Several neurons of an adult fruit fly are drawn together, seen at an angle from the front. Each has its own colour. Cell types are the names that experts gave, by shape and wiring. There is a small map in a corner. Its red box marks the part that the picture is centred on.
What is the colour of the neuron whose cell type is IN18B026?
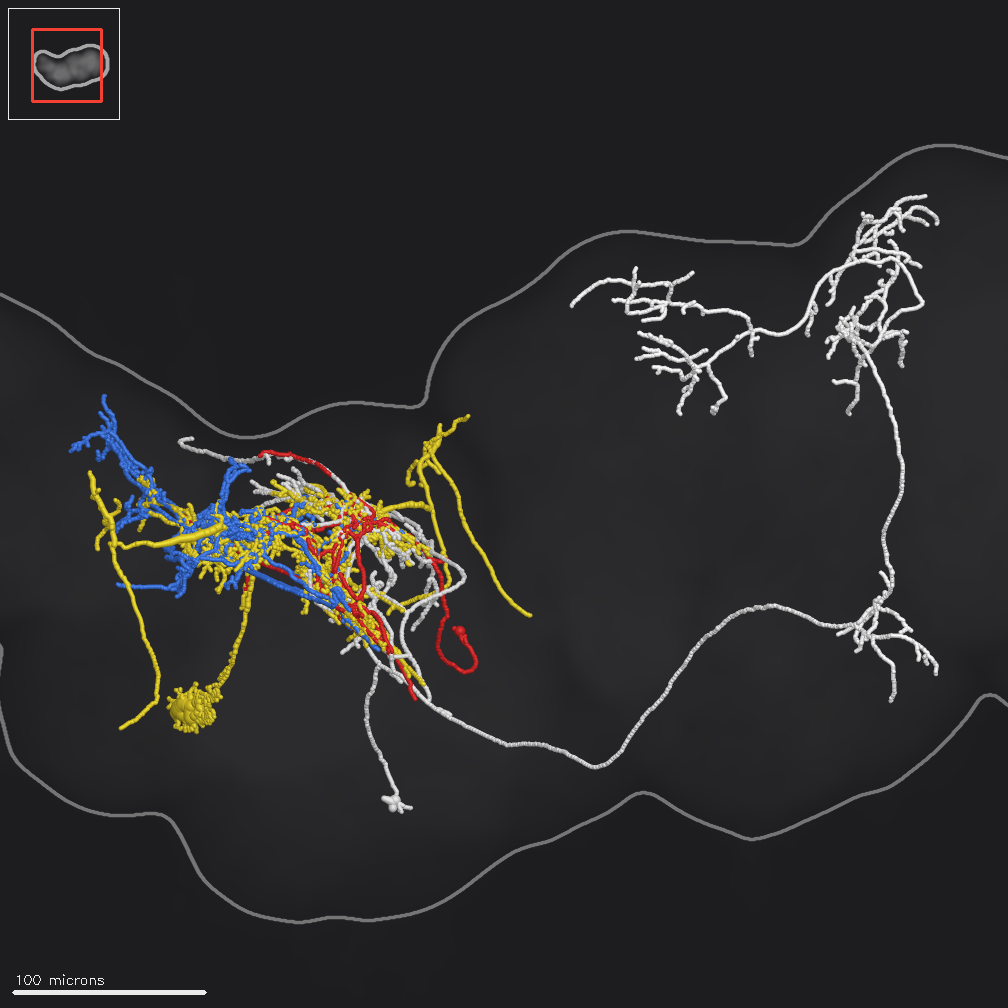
blue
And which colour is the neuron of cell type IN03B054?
red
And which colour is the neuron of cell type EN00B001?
yellow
